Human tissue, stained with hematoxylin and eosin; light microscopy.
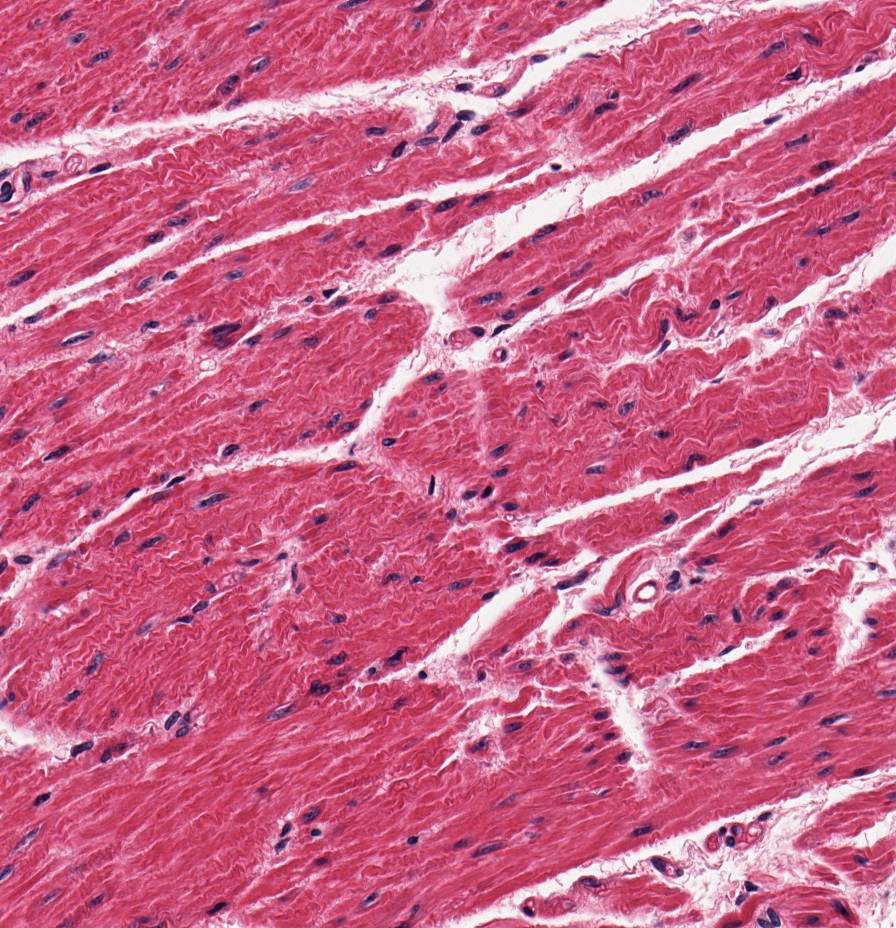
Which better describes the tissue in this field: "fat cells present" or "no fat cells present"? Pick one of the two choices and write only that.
No fat cells present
